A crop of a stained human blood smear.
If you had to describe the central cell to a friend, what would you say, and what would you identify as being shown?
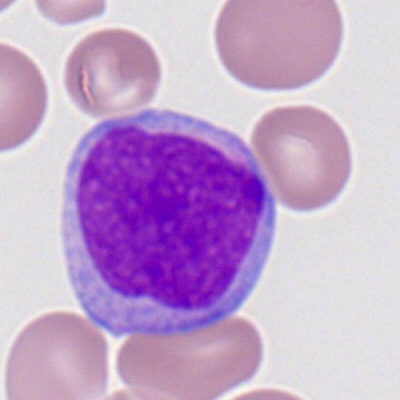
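Nucleus: one unlobed mass filling most of the cell. Chromatin deep purple, mottled with lighter spots. Pale blue cytoplasmic rim around the nucleus, widest on the left and lower side, deeper blue along the outer cell edge. This is a myeloblast.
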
